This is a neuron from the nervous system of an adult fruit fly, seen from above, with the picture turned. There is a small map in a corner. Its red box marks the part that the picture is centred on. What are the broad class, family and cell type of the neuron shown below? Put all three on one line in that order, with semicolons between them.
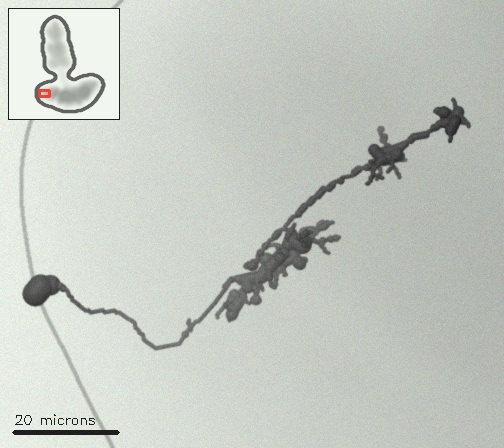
optic-lobe intrinsic neuron; Mi; Mi4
